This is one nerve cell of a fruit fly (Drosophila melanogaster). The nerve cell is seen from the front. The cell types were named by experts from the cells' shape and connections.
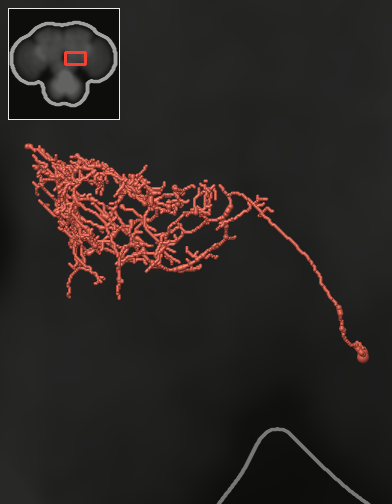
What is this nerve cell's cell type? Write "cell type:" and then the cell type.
cell type: VES011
